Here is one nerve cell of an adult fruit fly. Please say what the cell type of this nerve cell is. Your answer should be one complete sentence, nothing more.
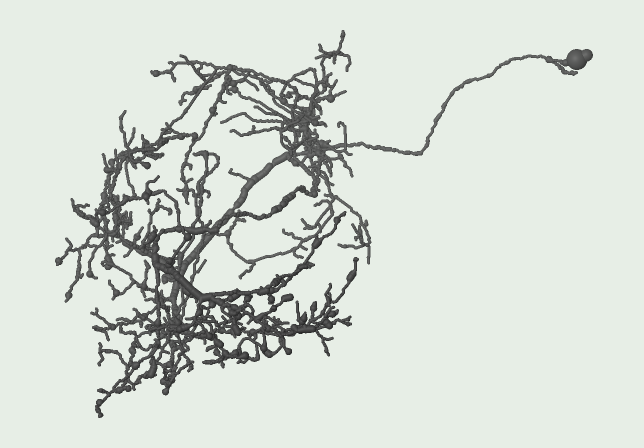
This nerve cell is an instance of the cell type CL130.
